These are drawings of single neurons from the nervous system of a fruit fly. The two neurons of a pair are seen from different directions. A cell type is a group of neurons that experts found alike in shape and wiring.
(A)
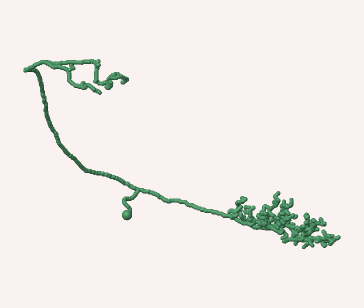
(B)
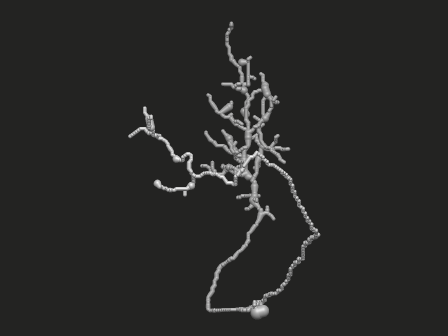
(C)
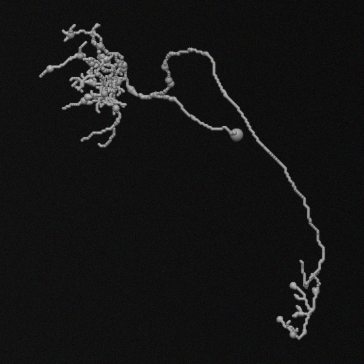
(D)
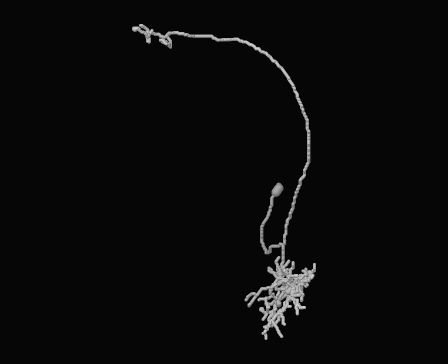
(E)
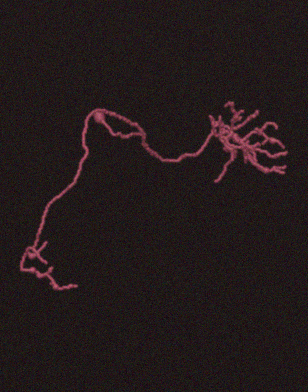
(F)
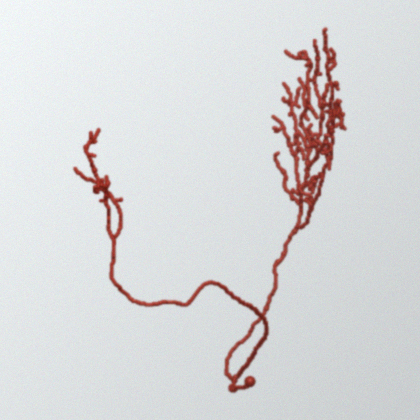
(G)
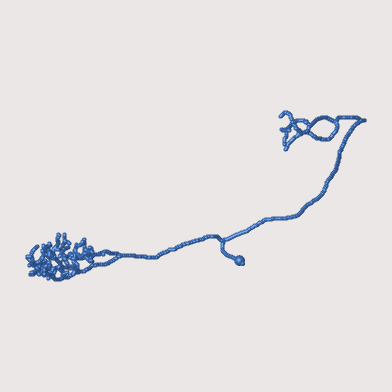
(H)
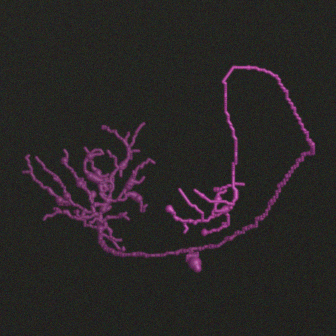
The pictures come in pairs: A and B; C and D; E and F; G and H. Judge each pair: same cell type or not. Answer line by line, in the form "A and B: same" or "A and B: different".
A and B: same
C and D: same
E and F: same
G and H: same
